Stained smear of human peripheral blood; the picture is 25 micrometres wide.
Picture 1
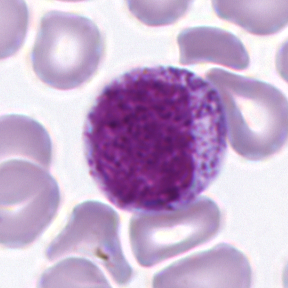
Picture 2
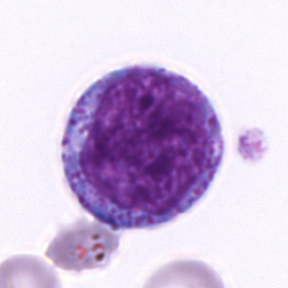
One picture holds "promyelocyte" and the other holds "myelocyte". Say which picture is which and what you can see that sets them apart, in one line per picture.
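The cell in picture 1 is a myelocyte. The cytoplasm between the granules is pale, almost colourless.
The cell in picture 2 is a promyelocyte. The cytoplasm is blue.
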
